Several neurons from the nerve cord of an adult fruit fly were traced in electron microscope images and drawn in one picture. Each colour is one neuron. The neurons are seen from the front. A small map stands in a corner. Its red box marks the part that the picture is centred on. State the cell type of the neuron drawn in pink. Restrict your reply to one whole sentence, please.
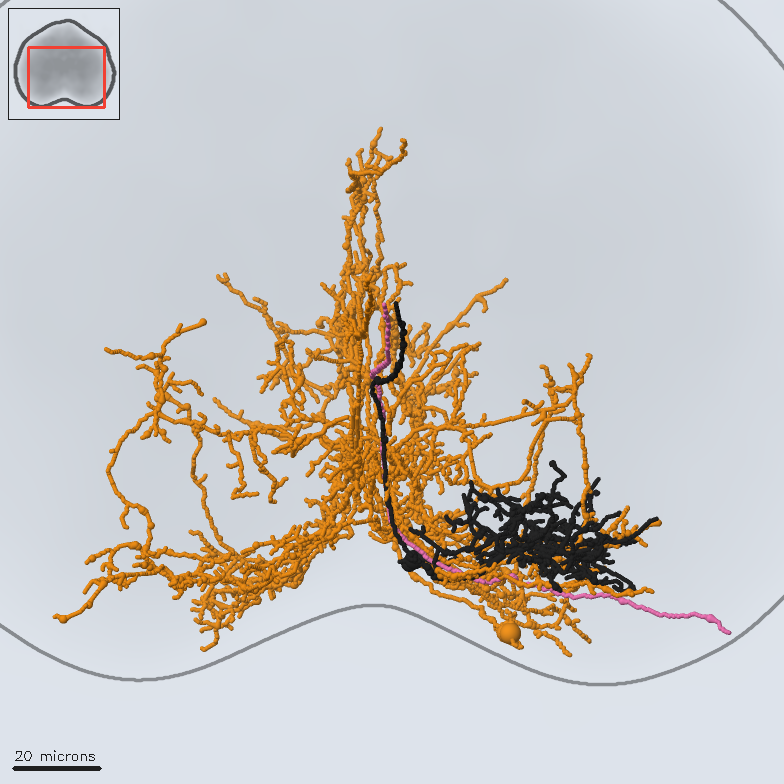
Typed by cell type, the neuron is LgAG1.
